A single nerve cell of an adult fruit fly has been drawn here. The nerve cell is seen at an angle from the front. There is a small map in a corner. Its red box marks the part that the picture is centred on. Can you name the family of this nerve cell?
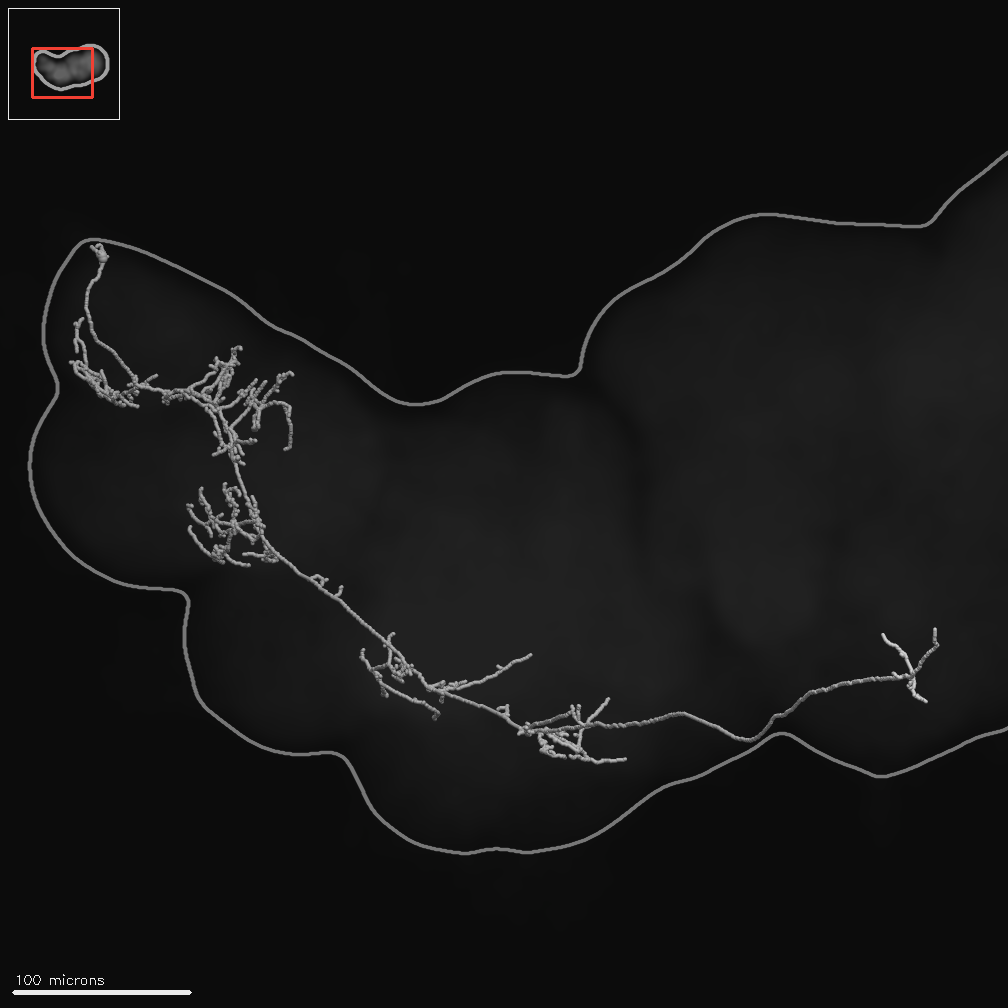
hemilineage 09B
